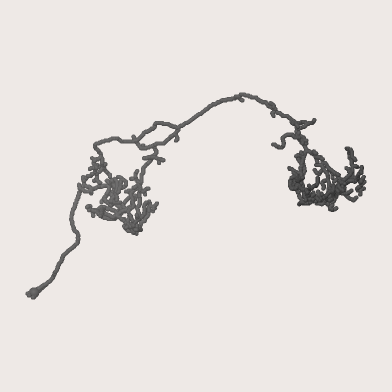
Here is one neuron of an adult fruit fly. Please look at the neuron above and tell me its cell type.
v2LN38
